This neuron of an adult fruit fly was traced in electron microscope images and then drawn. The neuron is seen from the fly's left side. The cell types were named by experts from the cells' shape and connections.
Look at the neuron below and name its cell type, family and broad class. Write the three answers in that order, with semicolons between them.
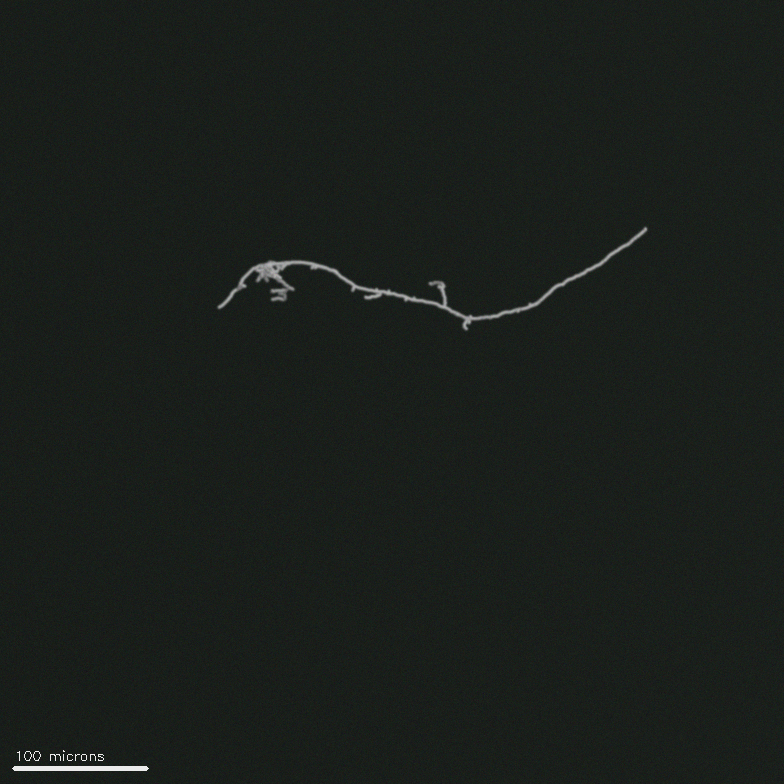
SNpp24; class mechanosensory proprioceptive; sensory neuron entering the nerve cord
